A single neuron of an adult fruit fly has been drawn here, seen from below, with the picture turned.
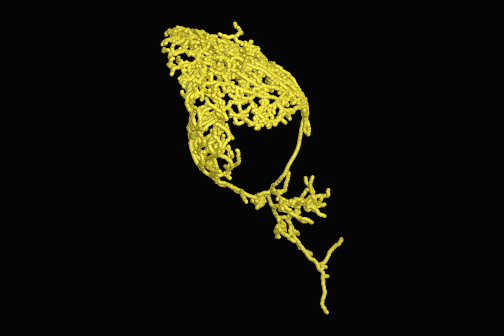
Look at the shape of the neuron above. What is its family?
LPT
